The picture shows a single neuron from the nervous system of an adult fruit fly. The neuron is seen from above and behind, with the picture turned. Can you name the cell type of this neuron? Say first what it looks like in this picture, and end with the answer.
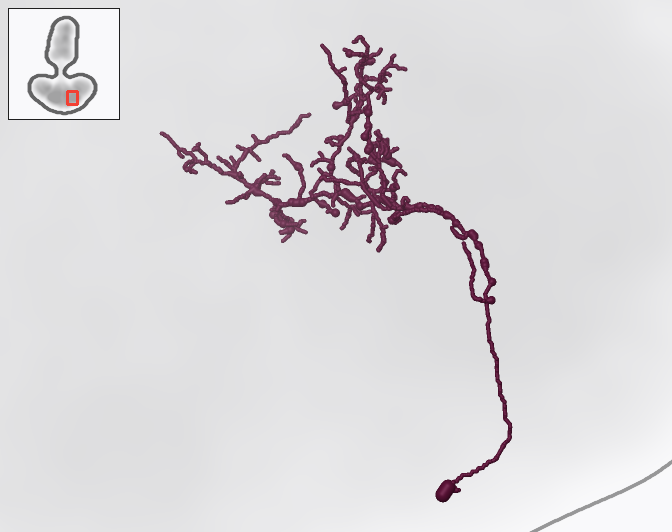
It is in the brain and does not reach the nerve cord. The picture shows dozens of branch ends. It is a central-brain intrinsic neuron. It is of cell type PVLP005.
